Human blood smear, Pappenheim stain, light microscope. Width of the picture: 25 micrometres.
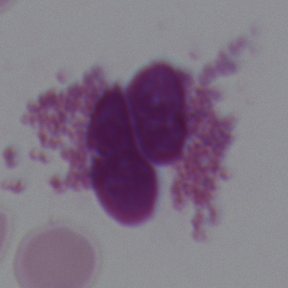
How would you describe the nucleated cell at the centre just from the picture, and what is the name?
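There's no intact cell border, and the granules lie loosely scattered around the nucleus, with no vacuoles among them. The left lobe is longer than the right, and the chromatin is dense and deep purple throughout both. It's an eosinophil.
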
